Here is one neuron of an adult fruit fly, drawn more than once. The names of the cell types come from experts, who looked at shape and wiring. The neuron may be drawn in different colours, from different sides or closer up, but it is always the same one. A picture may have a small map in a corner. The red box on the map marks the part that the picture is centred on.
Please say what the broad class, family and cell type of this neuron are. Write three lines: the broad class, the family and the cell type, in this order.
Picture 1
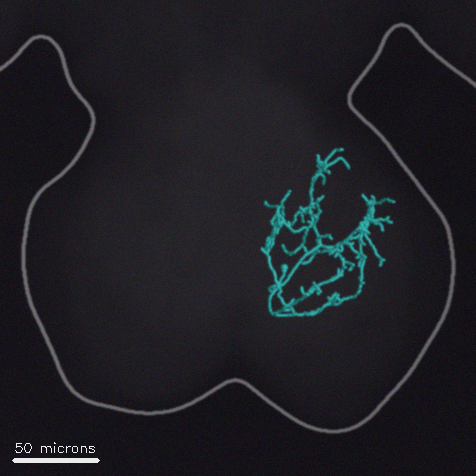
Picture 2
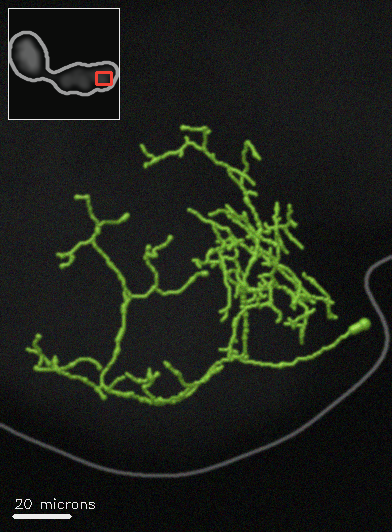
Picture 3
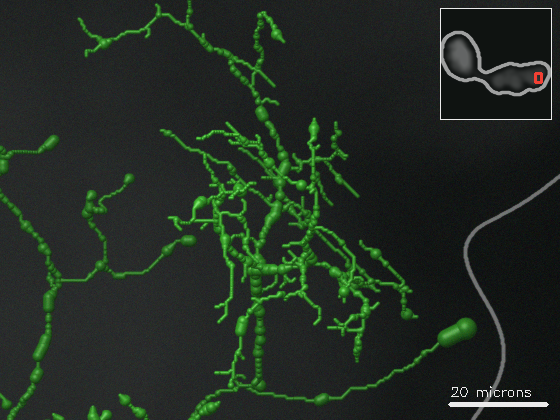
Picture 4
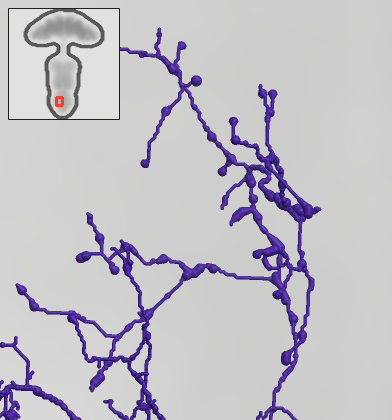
nerve-cord intrinsic neuron
hemilineage 01B
IN01B027_a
